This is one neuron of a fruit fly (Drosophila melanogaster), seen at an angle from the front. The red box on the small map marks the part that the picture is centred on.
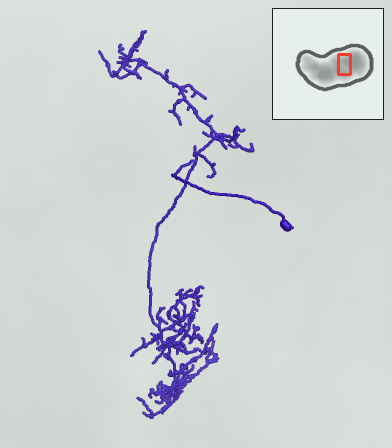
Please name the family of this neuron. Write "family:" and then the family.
family: hemilineage CREa2_ventral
